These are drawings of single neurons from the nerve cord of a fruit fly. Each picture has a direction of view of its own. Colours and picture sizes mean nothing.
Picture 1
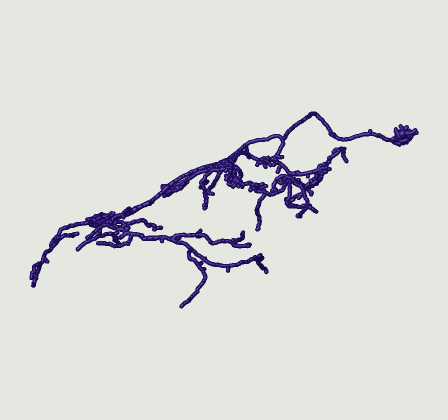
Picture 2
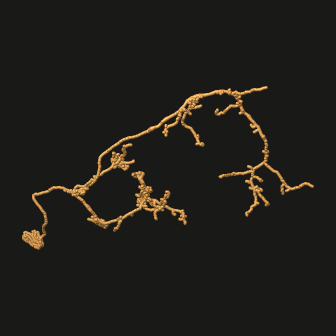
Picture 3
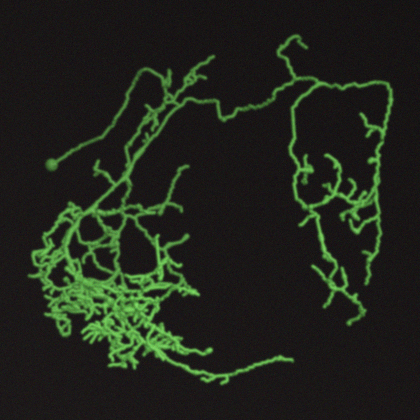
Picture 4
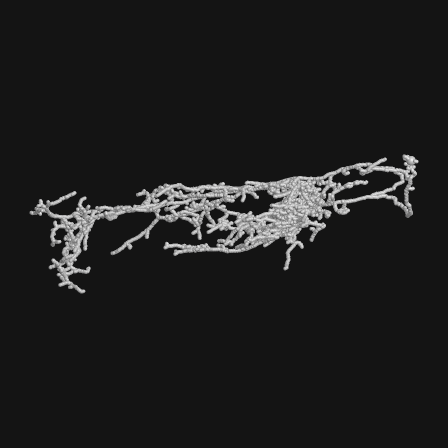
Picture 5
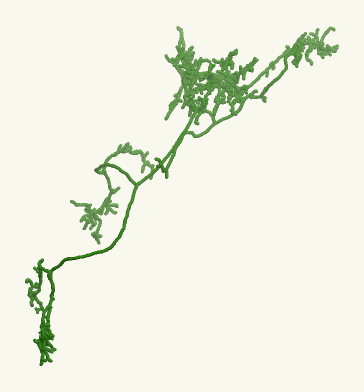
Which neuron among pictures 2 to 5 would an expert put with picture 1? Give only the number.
2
